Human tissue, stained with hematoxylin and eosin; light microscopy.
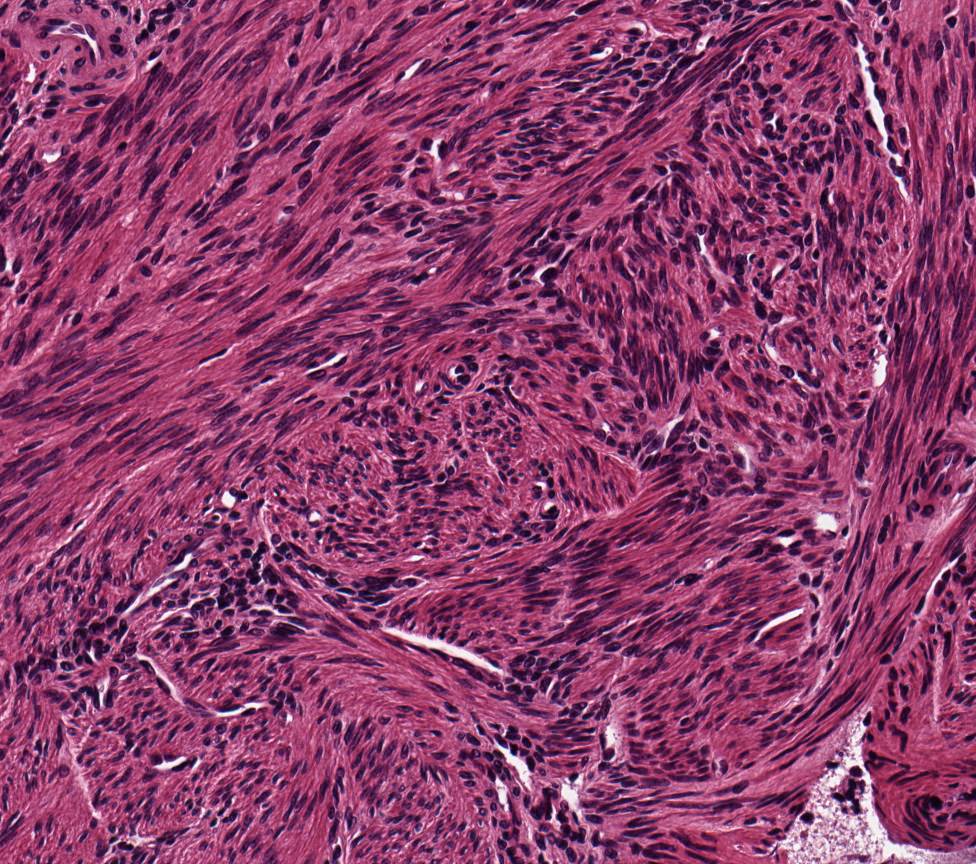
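Uterus other than the cervix, haematoxylin and eosin. The field is filled by spindle cells in long fascicles that sweep and intersect in many different directions. Where fascicles are cut lengthwise, the nuclei are elongated, dark purple and cigar-shaped. In the centre, bundles cut across show rounded to oval nuclei within rounded, nodule-like zones. Throughout, the cells are densely packed, with little intervening stroma.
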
